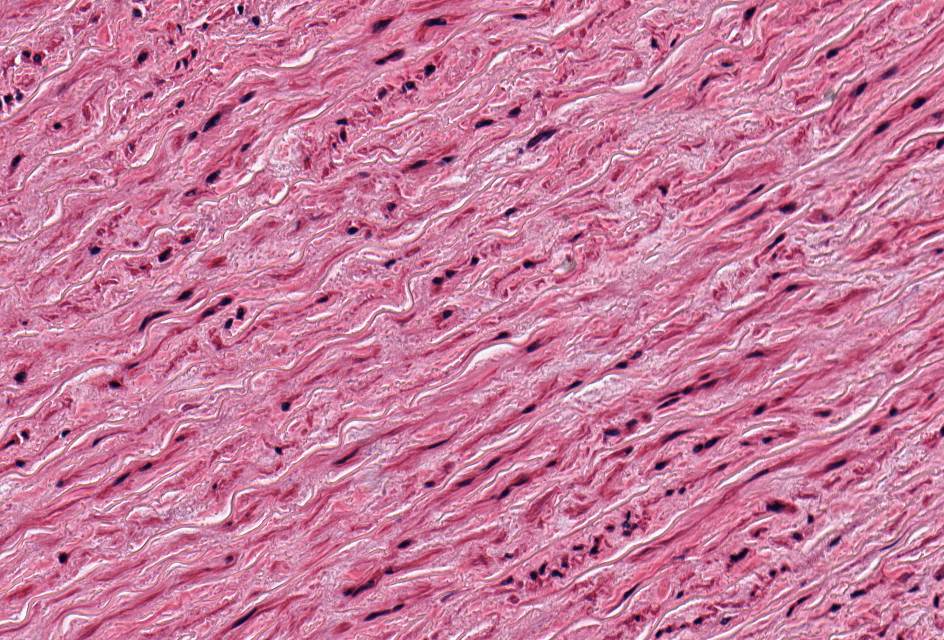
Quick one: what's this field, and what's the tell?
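Tunica media of an artery, checked point by point. Fibre course: parallel bundles run diagonally from lower left to upper right across the field. Fibre shape: the pink fibres are wavy rather than straight.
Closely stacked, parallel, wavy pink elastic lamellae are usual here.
Nuclei: most are dark, slender and elongated, lying along the fibres.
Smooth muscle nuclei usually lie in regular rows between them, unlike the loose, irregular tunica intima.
Spaces: narrow white clefts separate many fibres throughout.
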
